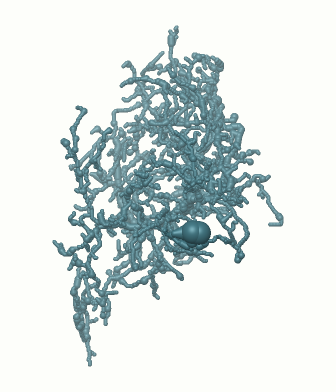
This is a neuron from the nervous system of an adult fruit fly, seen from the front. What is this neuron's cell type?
IN16B029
